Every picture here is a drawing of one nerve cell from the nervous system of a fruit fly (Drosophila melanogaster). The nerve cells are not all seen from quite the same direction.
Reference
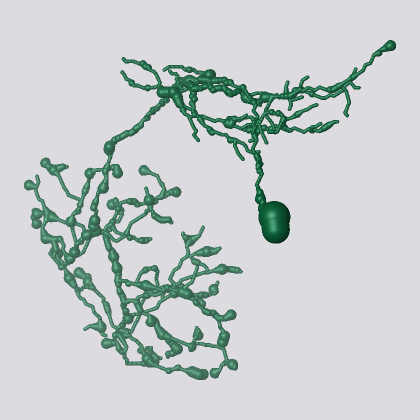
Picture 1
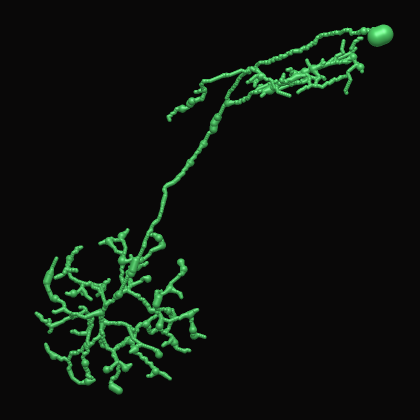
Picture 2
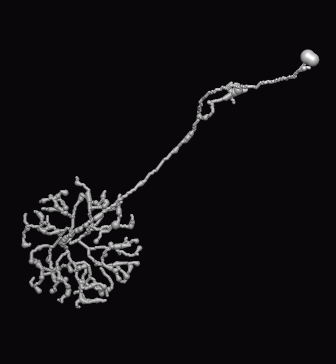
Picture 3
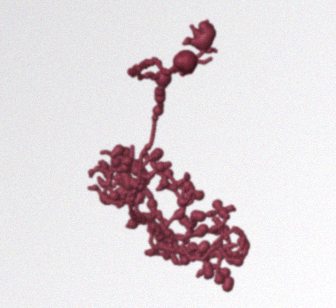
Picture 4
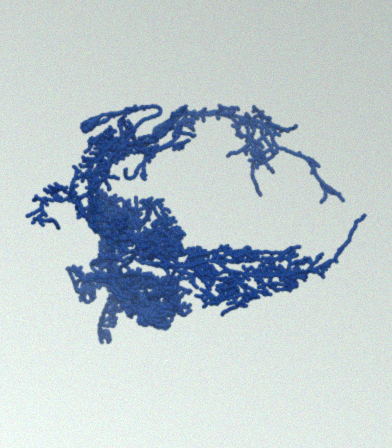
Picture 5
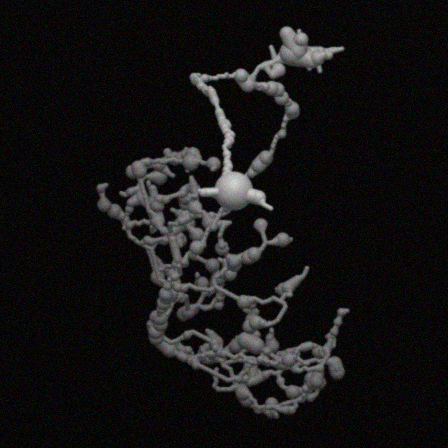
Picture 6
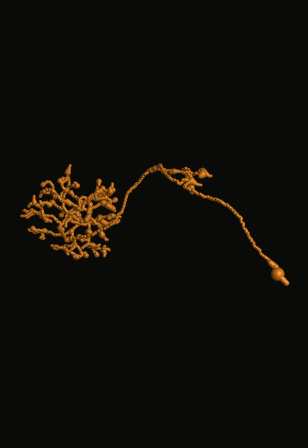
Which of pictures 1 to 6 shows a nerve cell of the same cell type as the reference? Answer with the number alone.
1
